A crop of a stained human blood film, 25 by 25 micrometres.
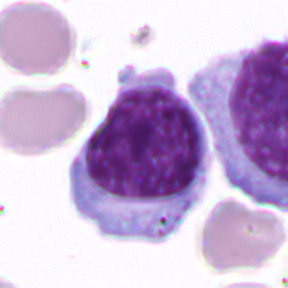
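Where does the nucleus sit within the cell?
Toward the top, rather than in the centre.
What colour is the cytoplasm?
A pale lilac-blue, with no distinct granules standing out.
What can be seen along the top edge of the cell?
Small pale blebs projecting from it.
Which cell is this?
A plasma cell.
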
